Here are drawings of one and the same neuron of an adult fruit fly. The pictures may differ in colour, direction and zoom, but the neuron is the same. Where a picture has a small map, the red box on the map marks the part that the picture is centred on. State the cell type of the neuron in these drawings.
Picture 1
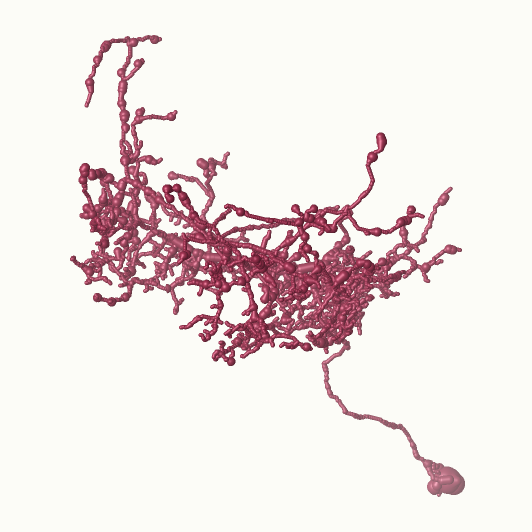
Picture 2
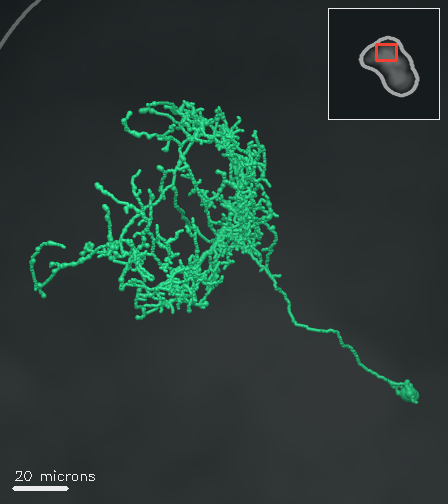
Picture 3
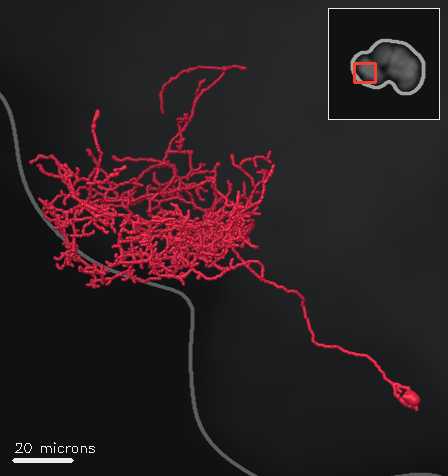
IN14A011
